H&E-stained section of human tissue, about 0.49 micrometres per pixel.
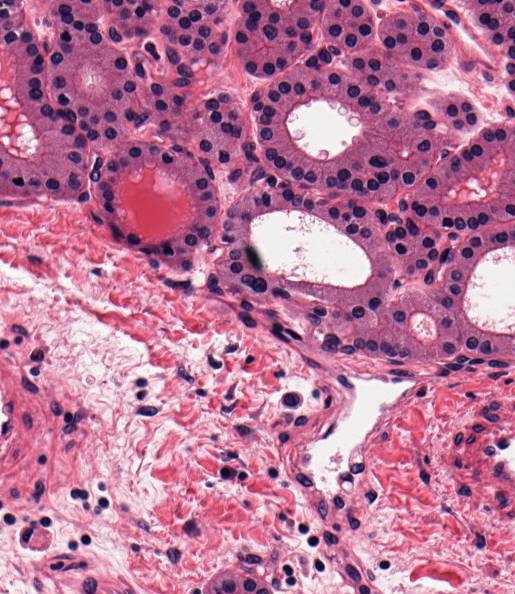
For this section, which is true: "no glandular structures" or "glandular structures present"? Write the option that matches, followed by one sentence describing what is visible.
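Glandular structures present. The glandular units are lined by cuboidal cells with round, dark-staining nuclei.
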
